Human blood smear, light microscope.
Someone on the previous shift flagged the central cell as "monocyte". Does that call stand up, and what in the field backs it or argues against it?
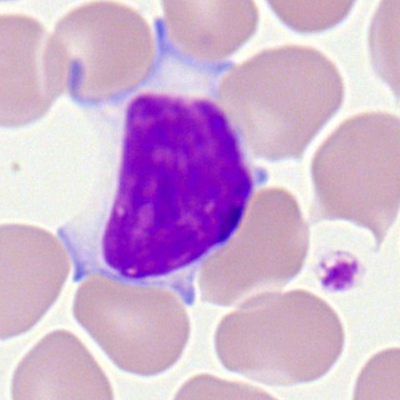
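First check, the nucleus: unlobed, roughly angular and four-sided.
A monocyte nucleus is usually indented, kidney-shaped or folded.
Second check, the cytoplasm: a rim, wider on the left than the right.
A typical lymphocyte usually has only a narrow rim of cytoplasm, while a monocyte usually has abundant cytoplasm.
Verdict: lymphocyte, not monocyte. Third check, nucleolus: none distinct, a point that fits both.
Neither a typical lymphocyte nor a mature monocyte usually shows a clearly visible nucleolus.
Remaining: dark purple, coarsely clumped chromatin with paler patches, and pale blue-grey cytoplasm, stronger blue along parts of its edge.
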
